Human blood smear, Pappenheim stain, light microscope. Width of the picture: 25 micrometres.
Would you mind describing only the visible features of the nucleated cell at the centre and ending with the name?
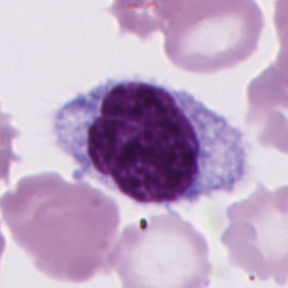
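Looking at the border first, I see it is ragged, set with many fine, short projections. The cell measures about 17 by 11 micrometres, and the nucleus takes up about 60% of its area. Its chromatin is dark purple and coarsely clumped, and I can't clearly make out a nucleolus. The cytoplasm is pale greyish-blue. This is a hairy cell.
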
